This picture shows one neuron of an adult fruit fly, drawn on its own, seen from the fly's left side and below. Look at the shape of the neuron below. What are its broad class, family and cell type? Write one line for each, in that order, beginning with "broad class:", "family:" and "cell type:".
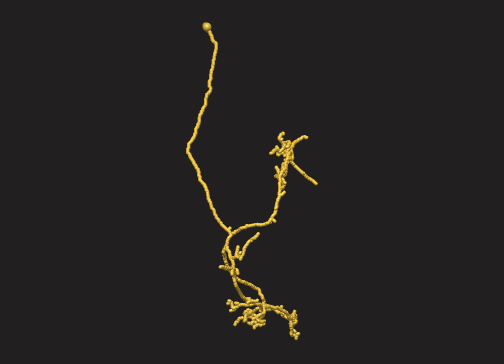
broad class: central-brain intrinsic neuron
family: hemilineage DM1_antero_ventral
cell type: WED101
